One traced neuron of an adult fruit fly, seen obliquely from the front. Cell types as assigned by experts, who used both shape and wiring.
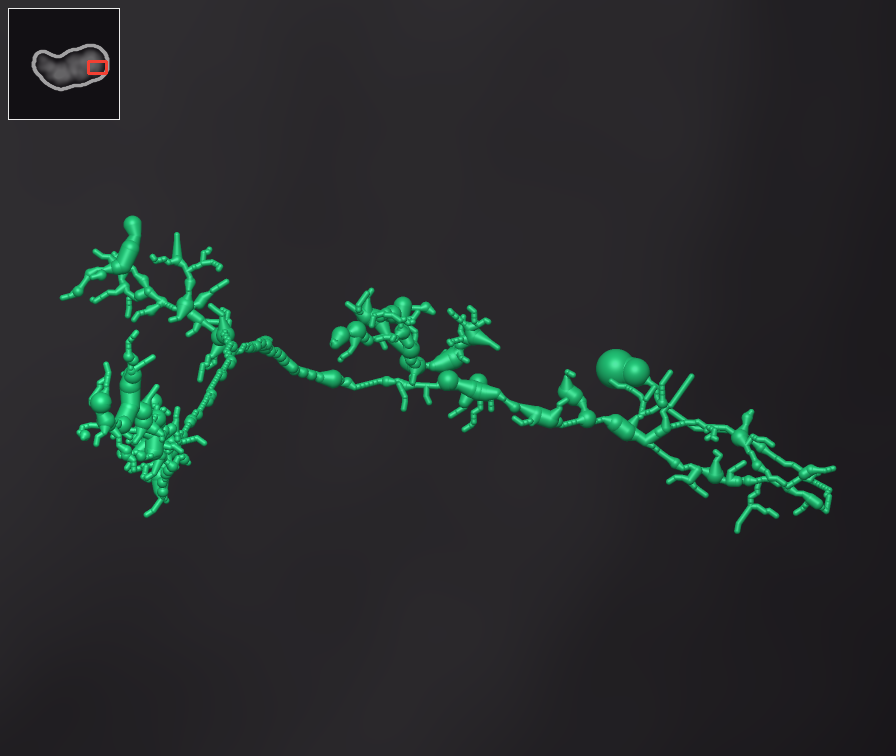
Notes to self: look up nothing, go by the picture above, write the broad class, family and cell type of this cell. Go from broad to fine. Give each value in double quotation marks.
"optic-lobe intrinsic neuron", "TmY", "TmY5a"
